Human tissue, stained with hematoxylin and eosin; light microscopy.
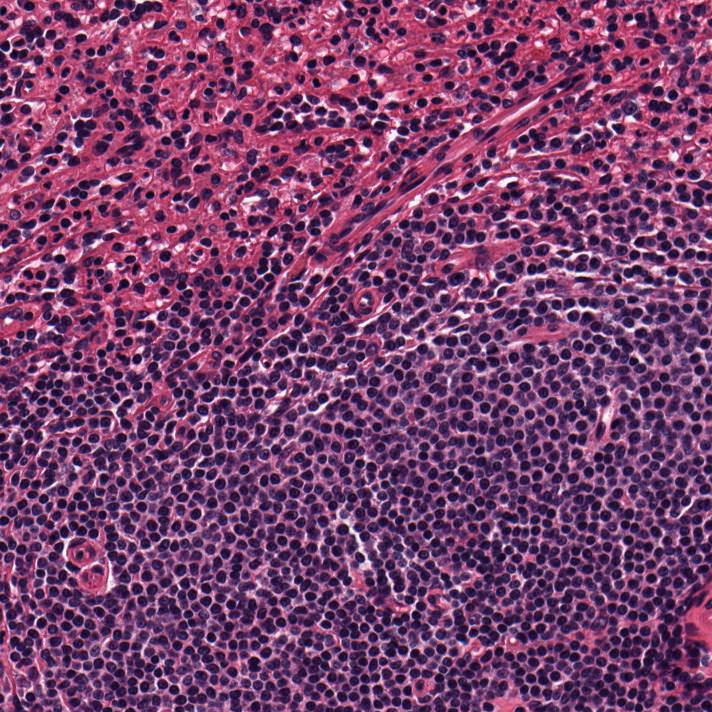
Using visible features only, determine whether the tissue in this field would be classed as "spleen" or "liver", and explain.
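This is spleen. First check: the lower two-thirds of the field is filled with densely packed small round cells, mostly small lymphocytes with round dark nuclei and scant cytoplasm.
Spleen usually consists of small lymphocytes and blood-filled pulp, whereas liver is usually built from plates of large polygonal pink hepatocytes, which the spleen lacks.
Second check: the upper left holds more pink fibrous stroma, and the cells there are less crowded. Third check: a band of spindle cells and pink fibres runs diagonally from the upper right down toward the centre.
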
